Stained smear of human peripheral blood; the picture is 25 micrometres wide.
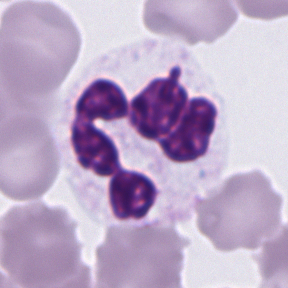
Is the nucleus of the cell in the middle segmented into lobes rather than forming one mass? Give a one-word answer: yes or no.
Yes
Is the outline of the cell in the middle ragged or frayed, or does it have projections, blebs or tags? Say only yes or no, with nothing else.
No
